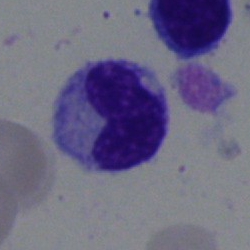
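Band neutrophil, central cell. The band neutrophil has a round outline with a smooth edge. A deep notch in the nucleus opens toward the left side of the cell. The cytoplasm is pale greyish-blue, and no distinct granules are visible in it.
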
